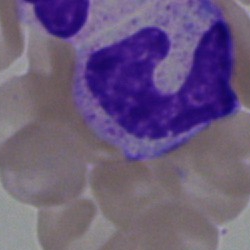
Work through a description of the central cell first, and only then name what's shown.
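The nucleus is deeply indented into a horseshoe-like shape, with its notch opening toward the top of the picture. A moderate rim of pale pinkish-lilac cytoplasm surrounds it. The outline of the cell is roughly round and smooth. This is a band neutrophil.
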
